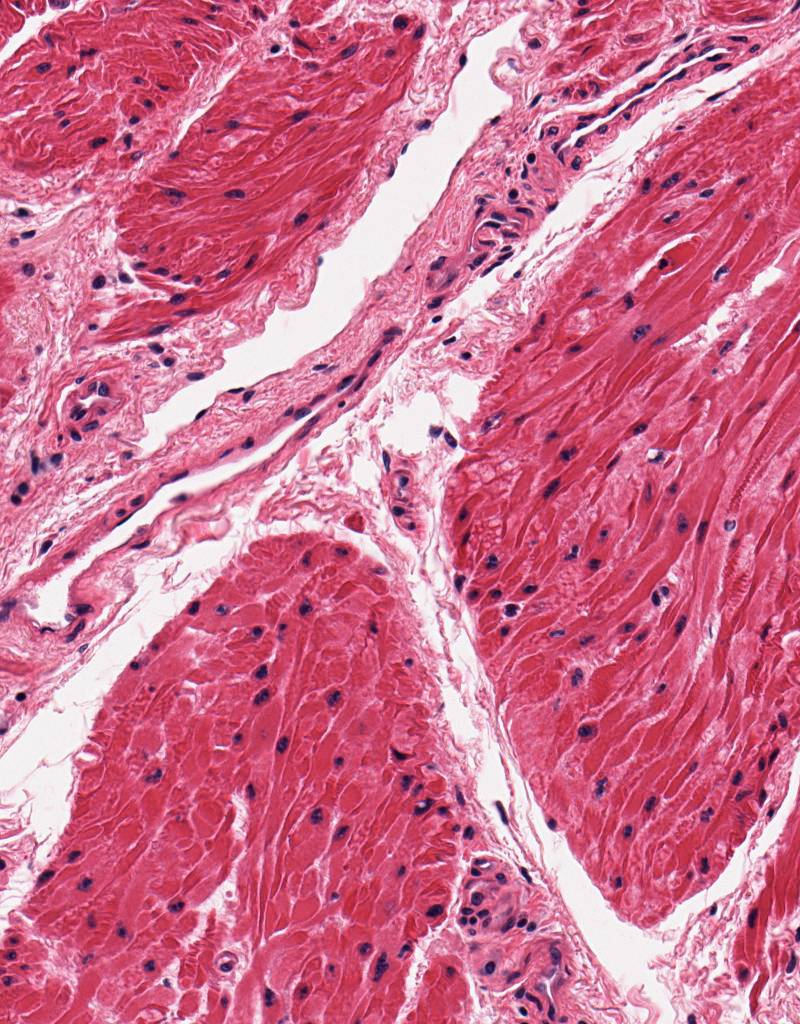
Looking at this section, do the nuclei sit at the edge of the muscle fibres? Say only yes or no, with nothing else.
No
